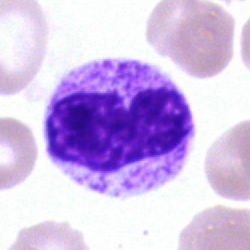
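Metamyelocyte in a stained human bone marrow smear. Its nucleus is wider than tall, has a notch in its upper edge and shows no visible nucleolus. Fine purple granules are scattered through the cytoplasm, which contains no vacuoles.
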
